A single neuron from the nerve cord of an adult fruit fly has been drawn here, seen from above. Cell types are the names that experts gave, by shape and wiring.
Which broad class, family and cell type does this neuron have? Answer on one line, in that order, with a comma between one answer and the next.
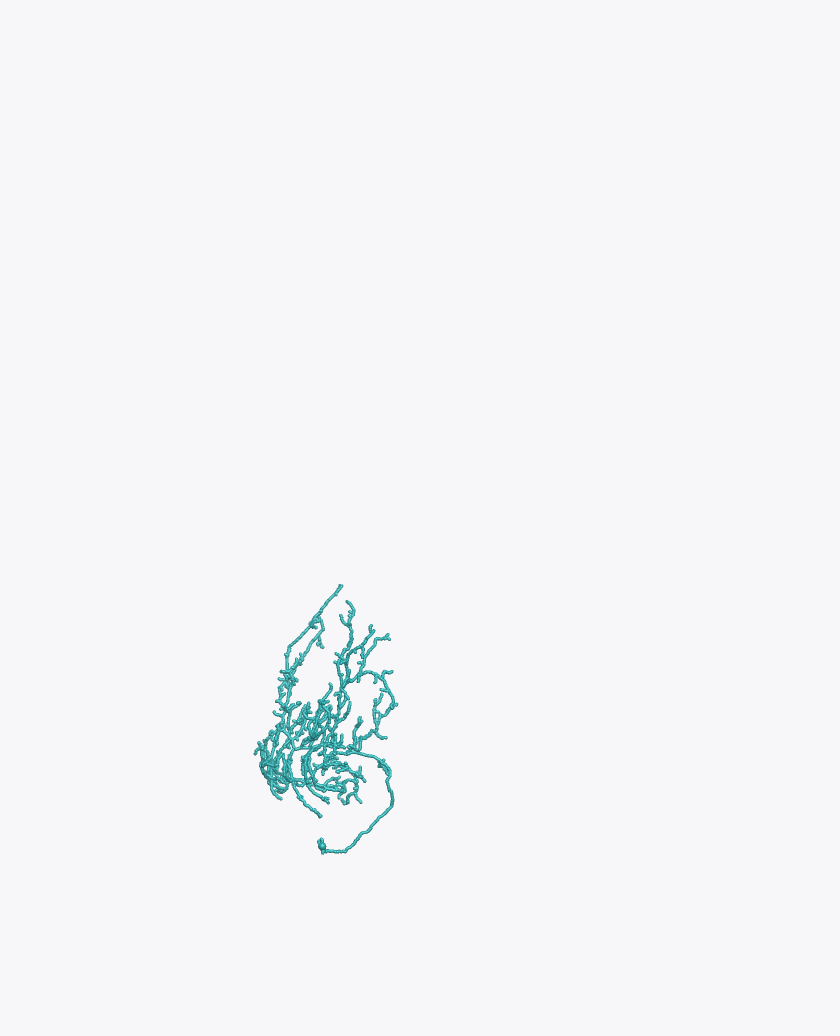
nerve-cord intrinsic neuron, hemilineage 03A, IN03A037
